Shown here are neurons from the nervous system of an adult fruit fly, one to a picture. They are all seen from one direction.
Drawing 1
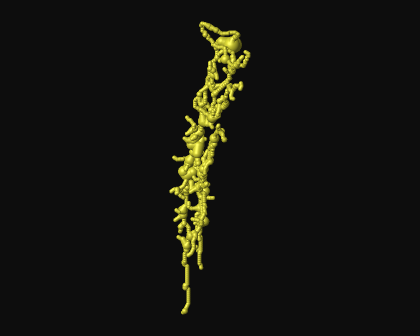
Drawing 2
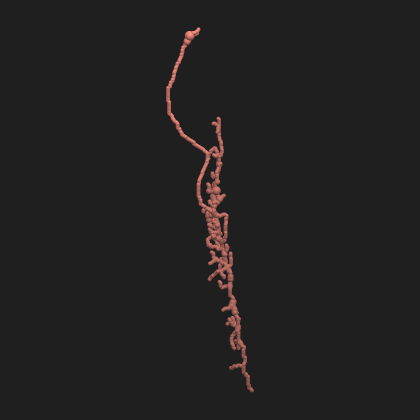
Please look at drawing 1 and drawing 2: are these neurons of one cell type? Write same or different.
same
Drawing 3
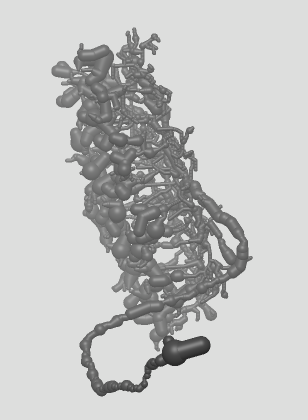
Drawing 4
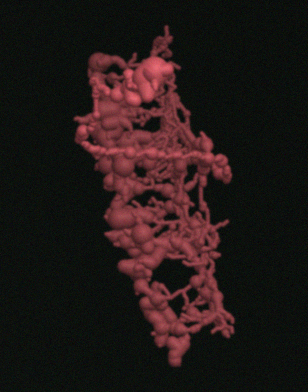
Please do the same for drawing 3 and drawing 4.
same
